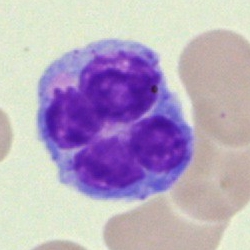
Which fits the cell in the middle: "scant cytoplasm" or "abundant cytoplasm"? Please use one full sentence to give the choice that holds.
The cell's cytoplasm is limited to a narrow rim.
